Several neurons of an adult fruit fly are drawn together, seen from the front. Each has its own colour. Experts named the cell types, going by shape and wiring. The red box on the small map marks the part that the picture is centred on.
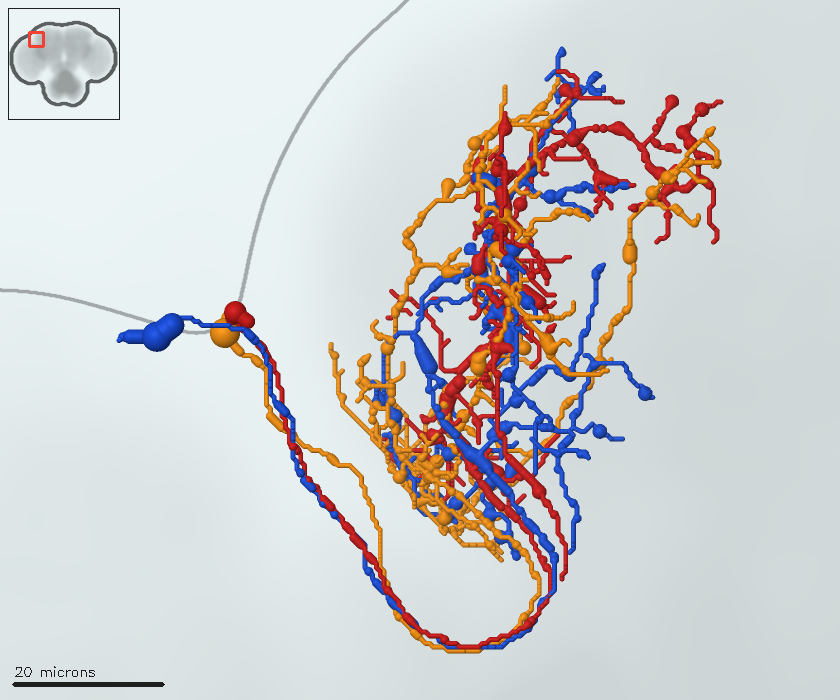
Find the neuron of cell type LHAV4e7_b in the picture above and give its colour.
red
